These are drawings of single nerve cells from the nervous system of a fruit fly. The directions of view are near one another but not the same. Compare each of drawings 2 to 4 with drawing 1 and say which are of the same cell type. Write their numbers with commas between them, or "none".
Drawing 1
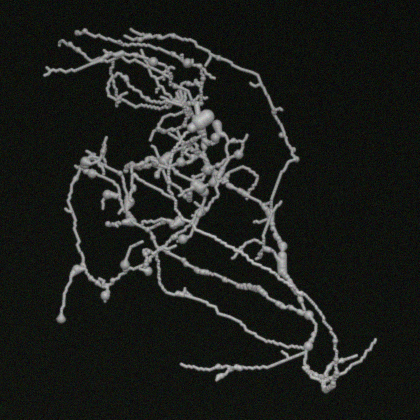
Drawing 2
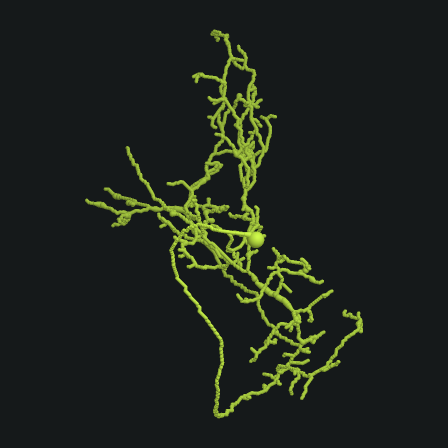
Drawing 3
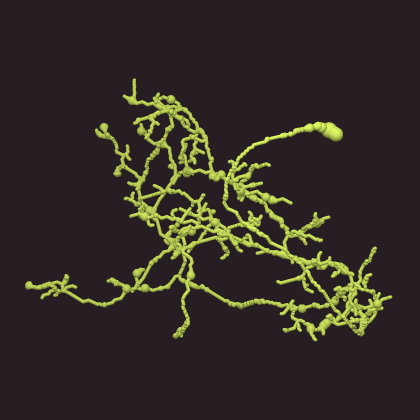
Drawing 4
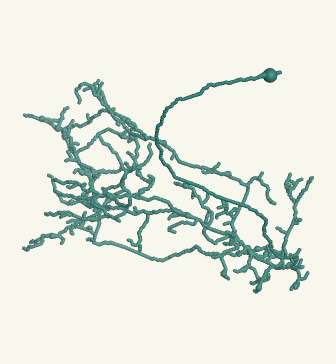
none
